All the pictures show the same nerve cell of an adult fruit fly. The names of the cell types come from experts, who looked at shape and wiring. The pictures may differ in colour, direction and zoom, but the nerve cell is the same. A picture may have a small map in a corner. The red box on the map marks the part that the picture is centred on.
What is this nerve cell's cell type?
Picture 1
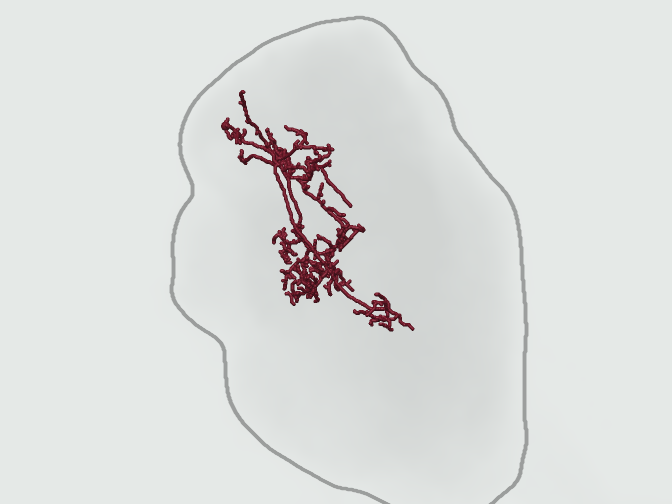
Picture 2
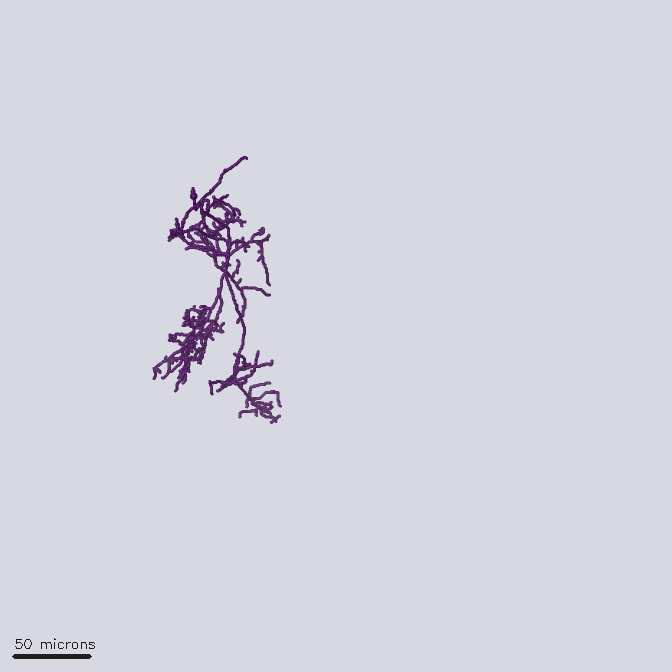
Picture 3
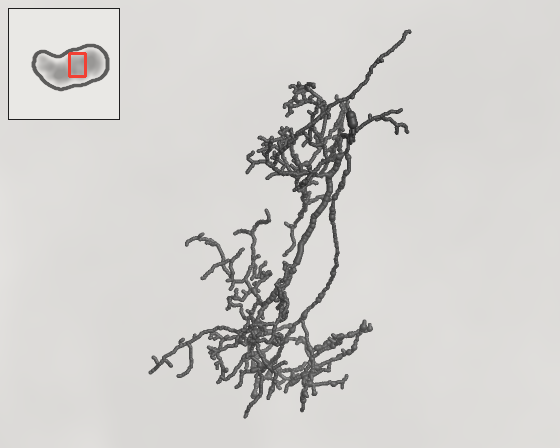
LAL029_b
